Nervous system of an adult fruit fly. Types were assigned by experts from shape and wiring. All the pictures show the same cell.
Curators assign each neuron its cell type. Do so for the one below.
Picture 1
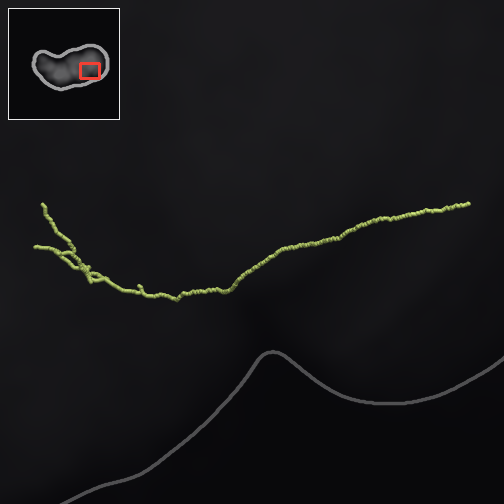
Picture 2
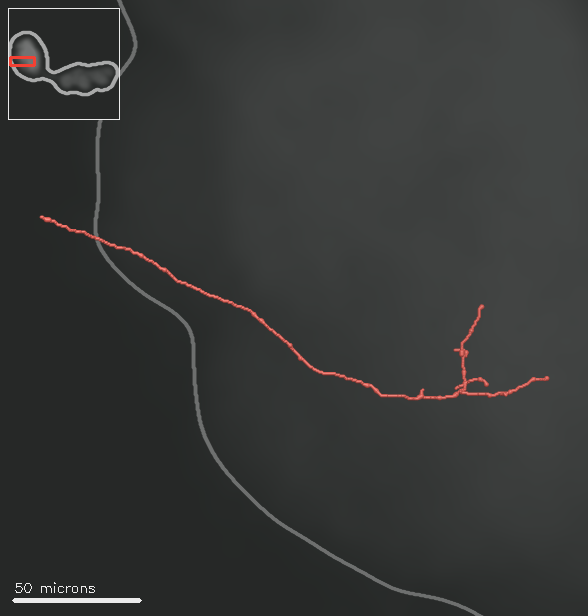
JO-EV3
